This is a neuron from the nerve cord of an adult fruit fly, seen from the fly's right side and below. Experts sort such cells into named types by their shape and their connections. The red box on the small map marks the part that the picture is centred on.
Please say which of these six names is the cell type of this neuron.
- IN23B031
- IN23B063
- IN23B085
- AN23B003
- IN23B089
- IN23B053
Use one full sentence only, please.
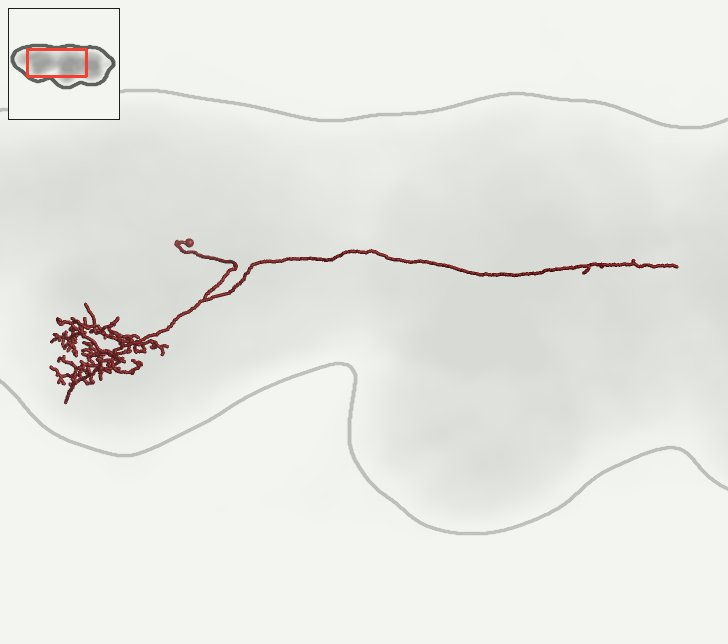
The neuron is a member of cell type IN23B085.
